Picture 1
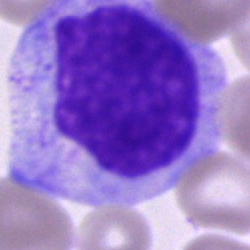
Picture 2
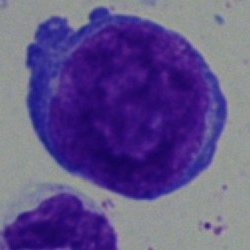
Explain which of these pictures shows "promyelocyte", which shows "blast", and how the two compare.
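Picture 1 is a promyelocyte and picture 2 a blast. The promyelocyte's nucleus lies off-centre toward the upper right, leaving a moderate amount of pale greyish blue cytoplasm that is widest on the left; the blast's cytoplasm is only a thin, deep blue rim around the nucleus. The chromatin is dark purple and mottled with lighter spots in the promyelocyte, but finely granular rather than coarsely clumped in the blast. Fine purple granules are scattered in the promyelocyte's cytoplasm, most plainly on the left.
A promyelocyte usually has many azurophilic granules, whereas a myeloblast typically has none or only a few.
The blast also shows small rounded blebs projecting from its upper-left edge.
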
